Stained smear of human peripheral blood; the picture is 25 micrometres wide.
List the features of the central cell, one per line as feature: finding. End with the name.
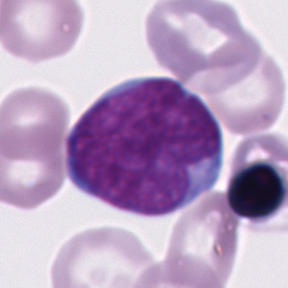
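Outline: smooth and rounded
Cell size: about 13 micrometres across
Nucleus size: about 13 by 12 micrometres
Chromatin: finely granular, not coarsely clumped
Cytoplasm: thin pale blue rim, widest at the lower right
Granules: none visible in the cytoplasm
Name: myeloblast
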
